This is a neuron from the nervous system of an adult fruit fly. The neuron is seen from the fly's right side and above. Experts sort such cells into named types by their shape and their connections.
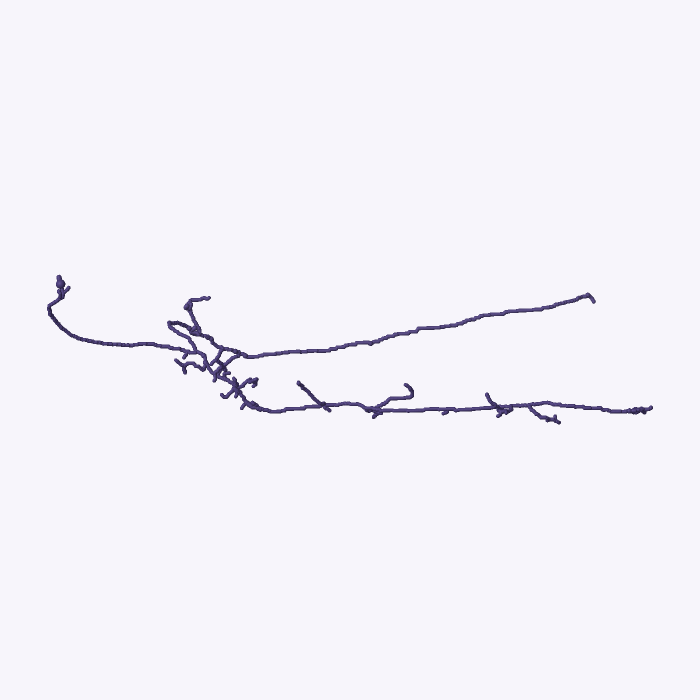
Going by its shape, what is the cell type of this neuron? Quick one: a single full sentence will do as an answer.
This neuron has been assigned cell type IN07B096_a.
